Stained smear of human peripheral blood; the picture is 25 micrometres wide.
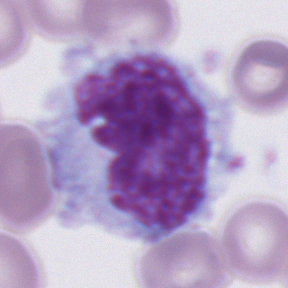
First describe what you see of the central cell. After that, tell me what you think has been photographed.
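The nucleus is irregular and folded, with a deep notch on its left side, and no distinct nucleoli can be seen in it. The cytoplasm is pale greyish blue and has no coarse, brightly coloured granules. This is a monocyte.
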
